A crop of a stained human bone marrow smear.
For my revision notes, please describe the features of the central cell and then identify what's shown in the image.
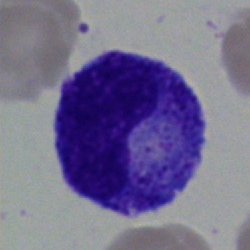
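The outline's roughly round, with a finely bumpy edge. Over on the right there's a paler lilac zone. I can't see any nucleoli, and no clear vacuoles either. So this central cell is a promyelocyte.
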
